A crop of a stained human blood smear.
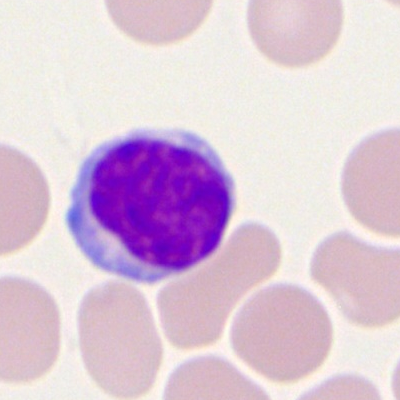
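Lymphocyte in the centre of a stained blood smear. Its outline is roughly round. The nucleus occupies most of the cell, so the cytoplasm forms only a narrow rim. That cytoplasm is pale blue and shows no granules.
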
